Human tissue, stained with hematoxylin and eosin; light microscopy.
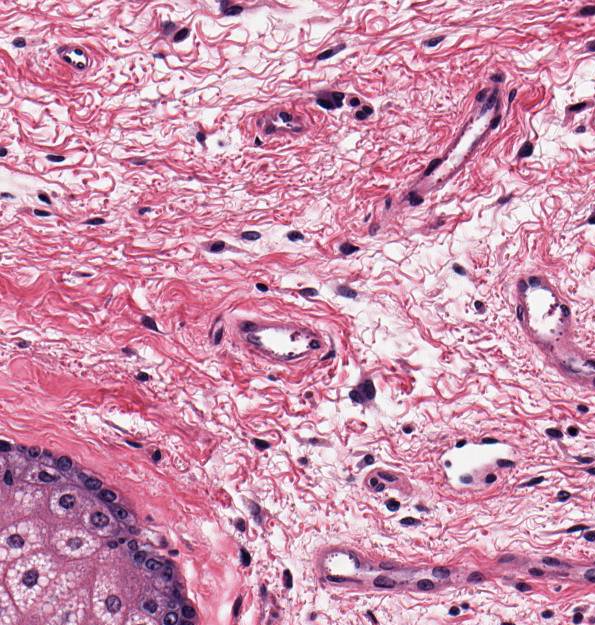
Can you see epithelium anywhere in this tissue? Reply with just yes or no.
Yes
